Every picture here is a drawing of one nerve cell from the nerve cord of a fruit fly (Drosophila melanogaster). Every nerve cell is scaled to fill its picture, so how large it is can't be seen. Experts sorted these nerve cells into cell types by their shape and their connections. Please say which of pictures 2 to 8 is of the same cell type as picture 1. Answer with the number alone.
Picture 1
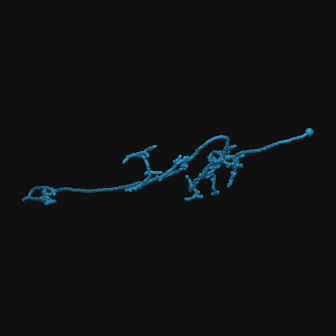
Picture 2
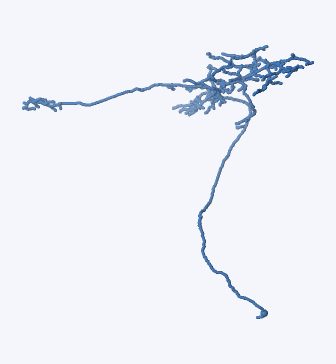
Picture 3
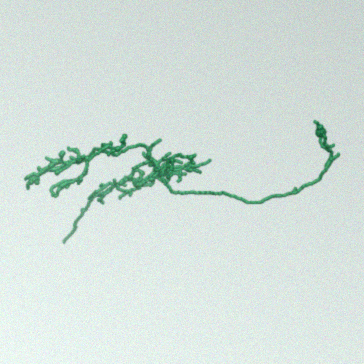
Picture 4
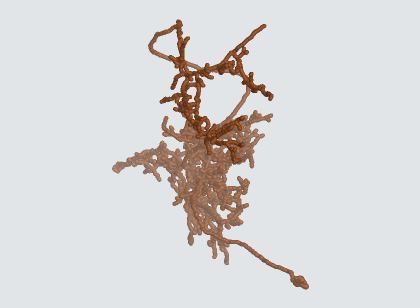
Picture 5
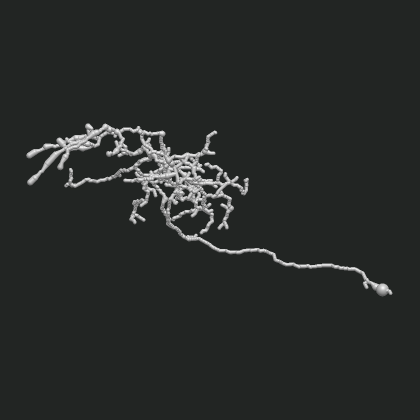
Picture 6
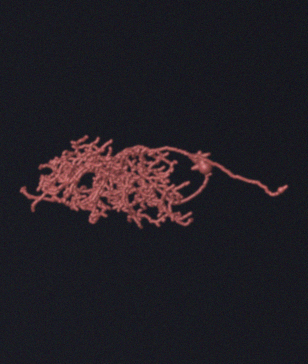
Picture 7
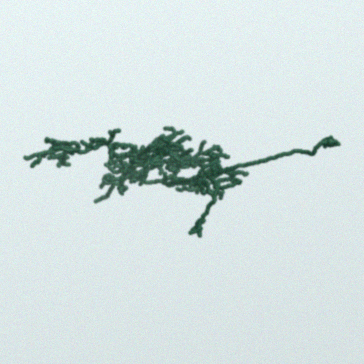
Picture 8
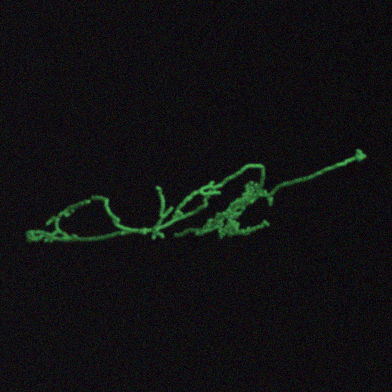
8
